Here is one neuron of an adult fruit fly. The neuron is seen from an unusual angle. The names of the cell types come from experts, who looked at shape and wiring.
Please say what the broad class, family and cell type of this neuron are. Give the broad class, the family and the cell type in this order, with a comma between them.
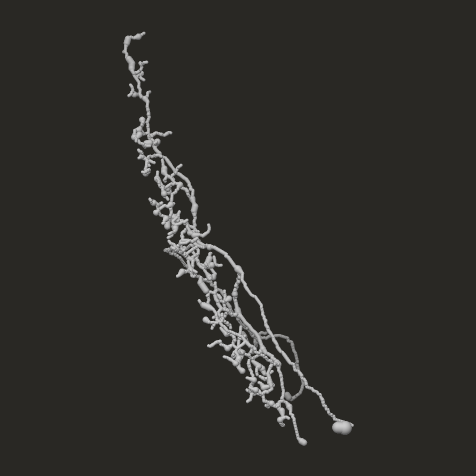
optic-lobe intrinsic neuron, Tlp, Tlp14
